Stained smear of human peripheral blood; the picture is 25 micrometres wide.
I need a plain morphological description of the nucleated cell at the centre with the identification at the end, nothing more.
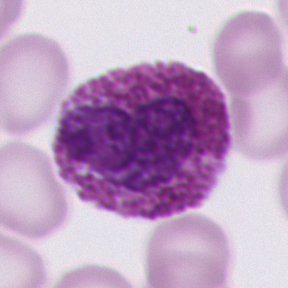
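The nucleus has two lobes lying side by side, with dark purple, condensed chromatin. Coarse reddish-purple granules fill the cytoplasm all around it. The cell measures about 15 micrometres across. It is an eosinophil.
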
